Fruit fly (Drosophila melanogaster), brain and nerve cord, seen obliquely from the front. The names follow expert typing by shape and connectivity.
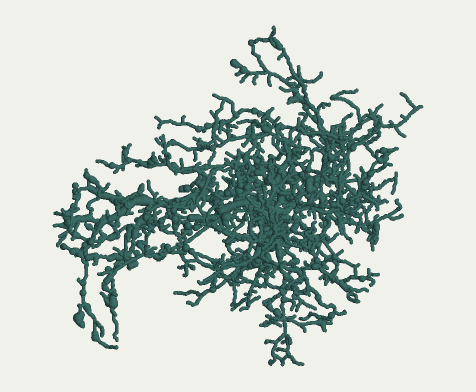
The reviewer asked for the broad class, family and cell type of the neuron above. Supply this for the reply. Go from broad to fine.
nerve-cord intrinsic neuron; hemilineage 21A; IN21A016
